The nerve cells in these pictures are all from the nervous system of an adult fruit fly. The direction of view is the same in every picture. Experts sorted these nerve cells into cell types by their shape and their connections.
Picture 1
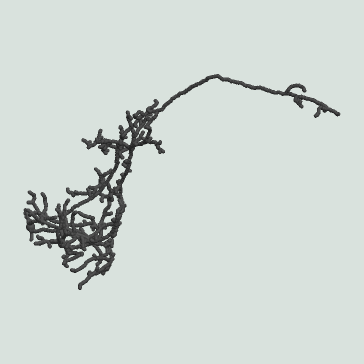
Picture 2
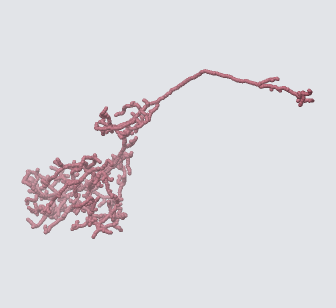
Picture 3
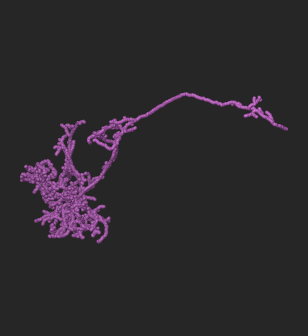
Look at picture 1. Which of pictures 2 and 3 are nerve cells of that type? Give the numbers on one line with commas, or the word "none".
2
